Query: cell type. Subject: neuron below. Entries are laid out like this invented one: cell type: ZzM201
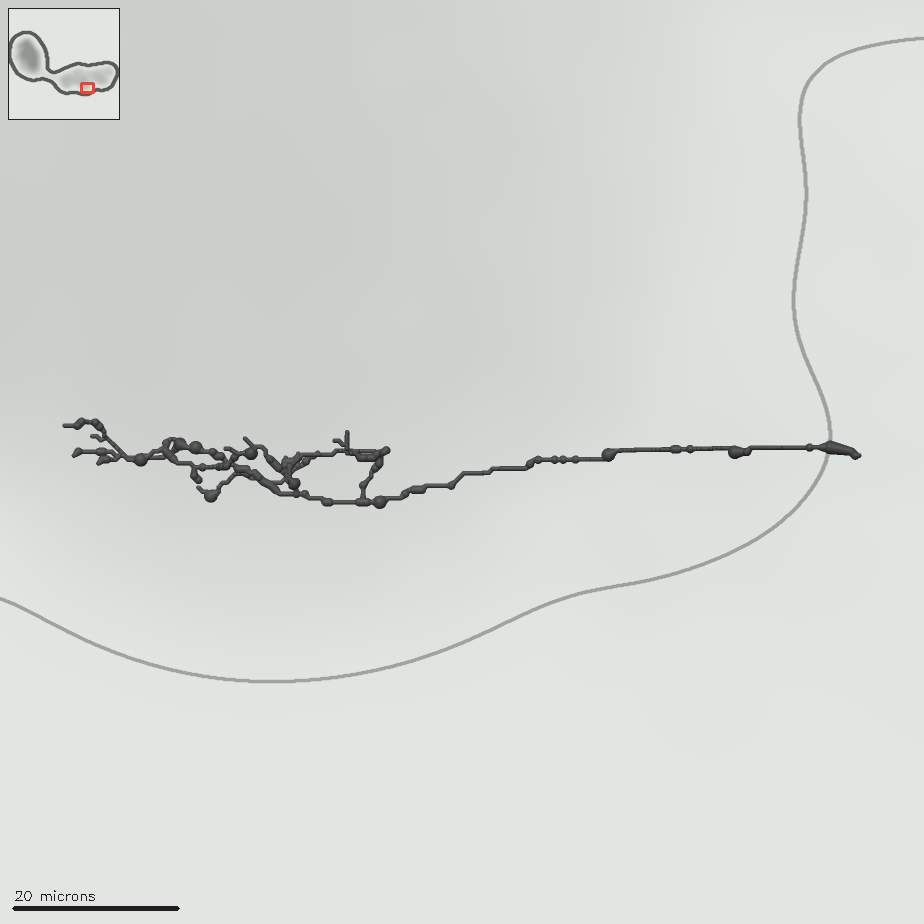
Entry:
cell type: SNta26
